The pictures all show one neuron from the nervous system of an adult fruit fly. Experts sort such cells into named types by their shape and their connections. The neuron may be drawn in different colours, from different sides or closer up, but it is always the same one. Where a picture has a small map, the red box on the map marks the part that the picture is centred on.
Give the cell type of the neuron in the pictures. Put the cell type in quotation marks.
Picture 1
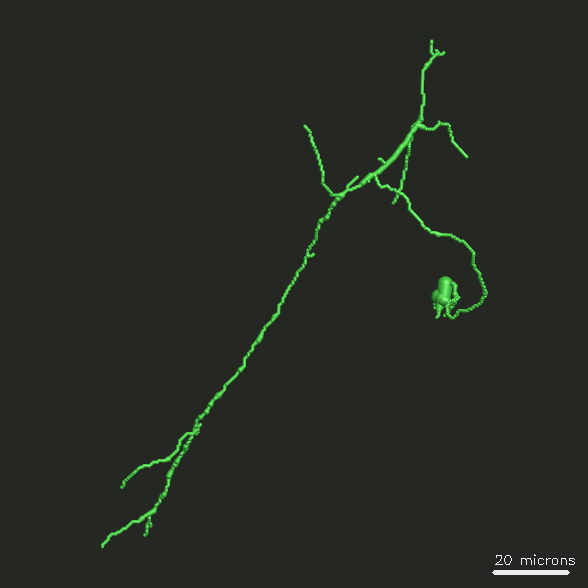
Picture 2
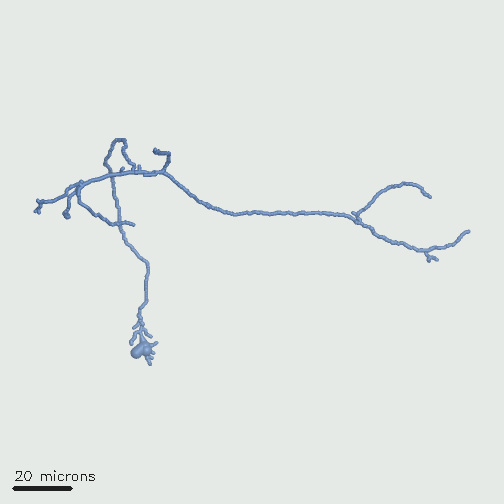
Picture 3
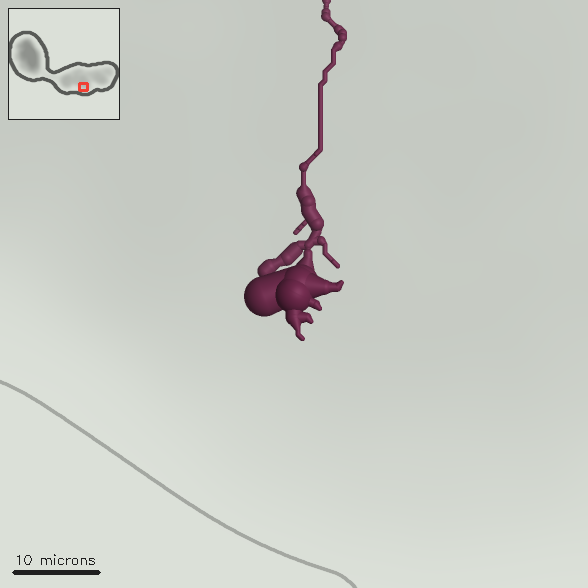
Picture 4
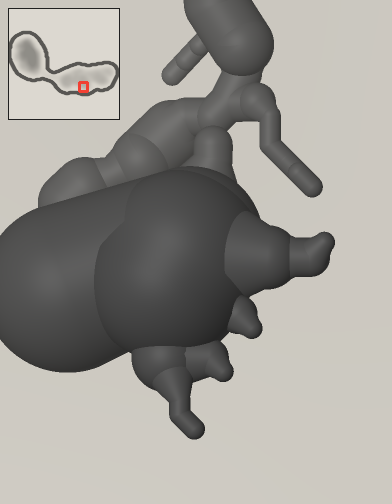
"IN06B065"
